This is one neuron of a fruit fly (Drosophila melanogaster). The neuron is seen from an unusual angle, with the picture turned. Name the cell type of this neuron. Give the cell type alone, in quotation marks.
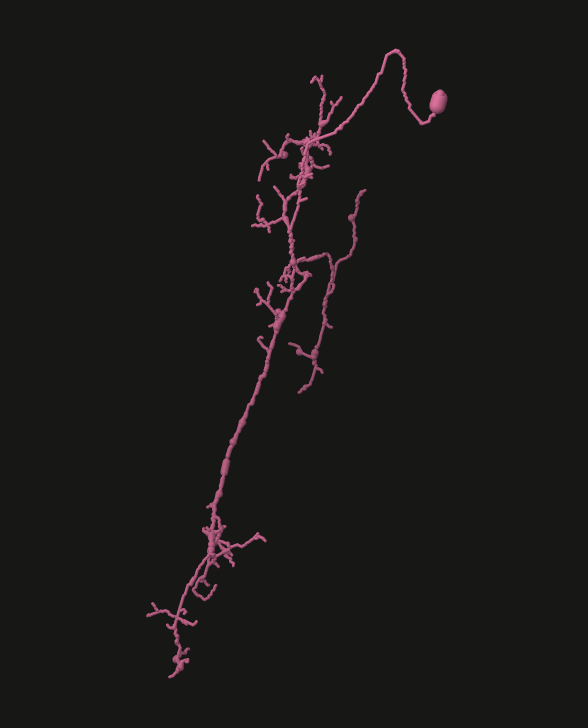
"IN10B052"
